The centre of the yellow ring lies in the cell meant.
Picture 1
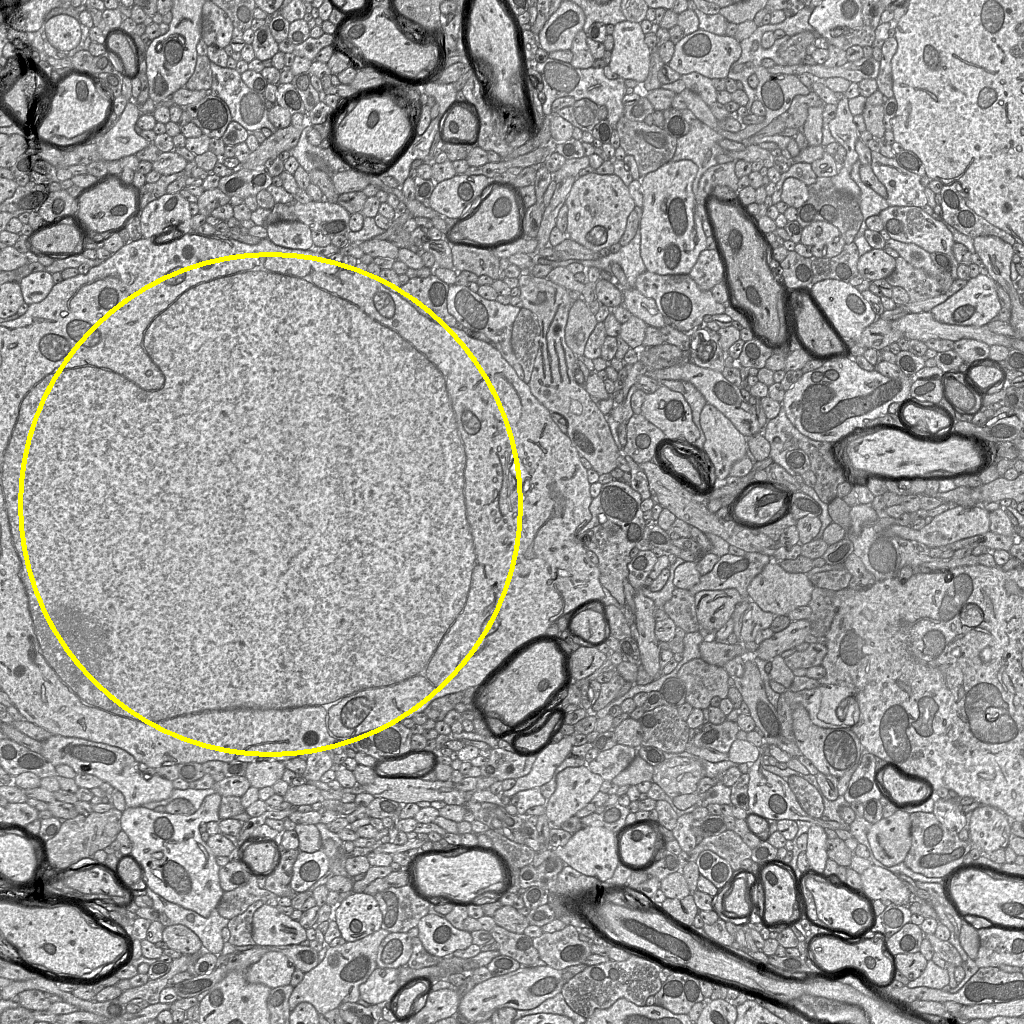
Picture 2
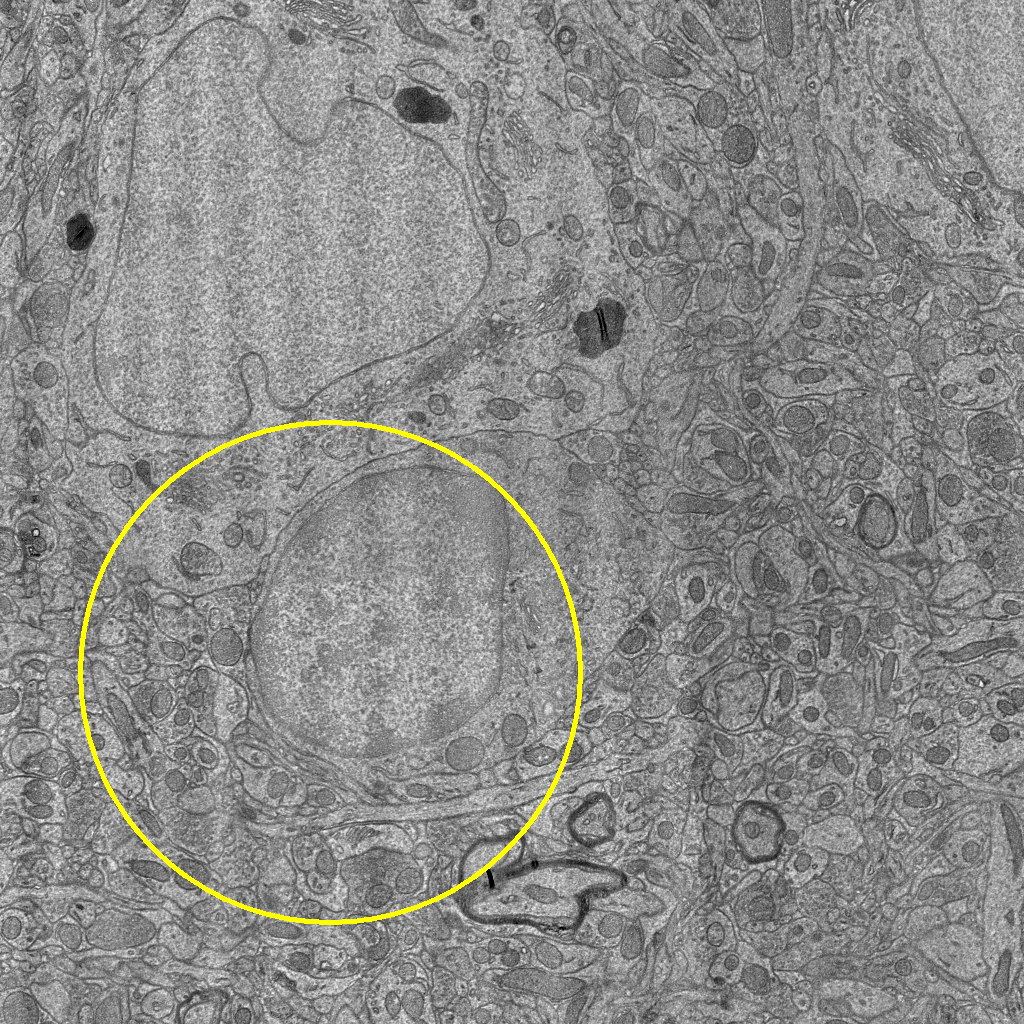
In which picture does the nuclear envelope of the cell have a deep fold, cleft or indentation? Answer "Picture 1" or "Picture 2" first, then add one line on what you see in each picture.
Picture 1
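In picture 1: The nuclear envelope has one deep, narrow infolding at the upper left.
In picture 2: The nuclear envelope is smooth, without deep infoldings.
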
